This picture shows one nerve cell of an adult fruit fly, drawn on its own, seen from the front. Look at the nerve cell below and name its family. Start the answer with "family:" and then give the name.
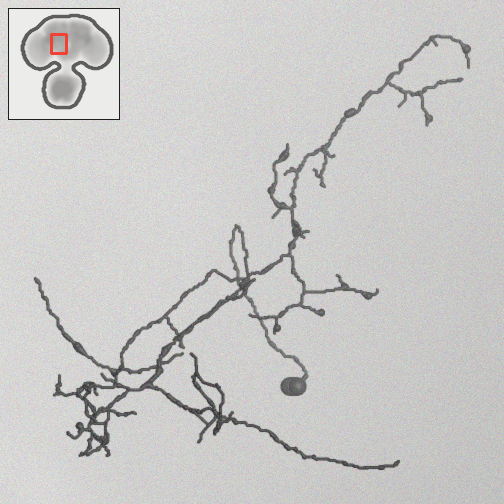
family: hemilineage DM5_ventral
